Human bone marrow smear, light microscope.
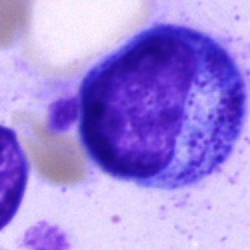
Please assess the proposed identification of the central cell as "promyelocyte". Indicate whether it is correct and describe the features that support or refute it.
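Starting with the granules: dark purple ones are scattered through the cytoplasm, and some also lie over the nucleus.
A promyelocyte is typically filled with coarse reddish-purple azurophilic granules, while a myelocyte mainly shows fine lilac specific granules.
So the granules lean toward promyelocyte rather than myelocyte.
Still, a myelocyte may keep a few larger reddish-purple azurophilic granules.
The nucleus sits toward the left, its chromatin fairly fine and evenly spread, and a pale, nearly clear area lies right beside it. On balance, promyelocyte fits.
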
